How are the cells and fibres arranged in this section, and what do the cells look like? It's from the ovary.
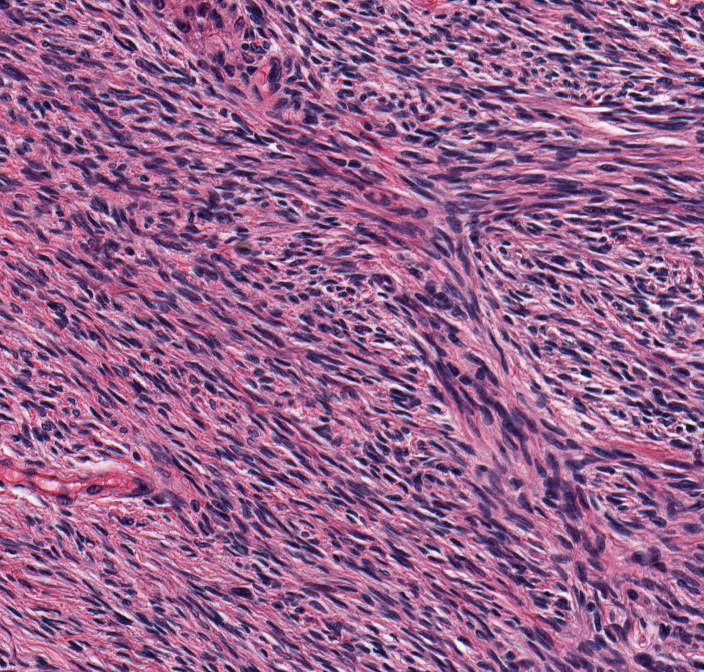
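Densely packed spindle cells, arranged in fascicles, fill the whole field. Follow the fascicles and you will see them meet and cross at varying angles; one band runs obliquely from the top centre toward the lower right. Now look at the nuclei: elongated and dark-staining, with tapered or blunt ends. Around them the cytoplasm is scant and pale pink, and the cell borders are indistinct.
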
